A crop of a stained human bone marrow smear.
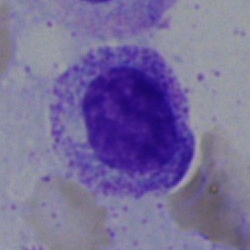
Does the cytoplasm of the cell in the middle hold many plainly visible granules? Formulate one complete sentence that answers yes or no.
Yes, what is seen in its cytoplasm is many granules.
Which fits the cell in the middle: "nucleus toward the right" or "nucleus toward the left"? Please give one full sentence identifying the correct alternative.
Most of its cytoplasm is found to the left of its nucleus.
